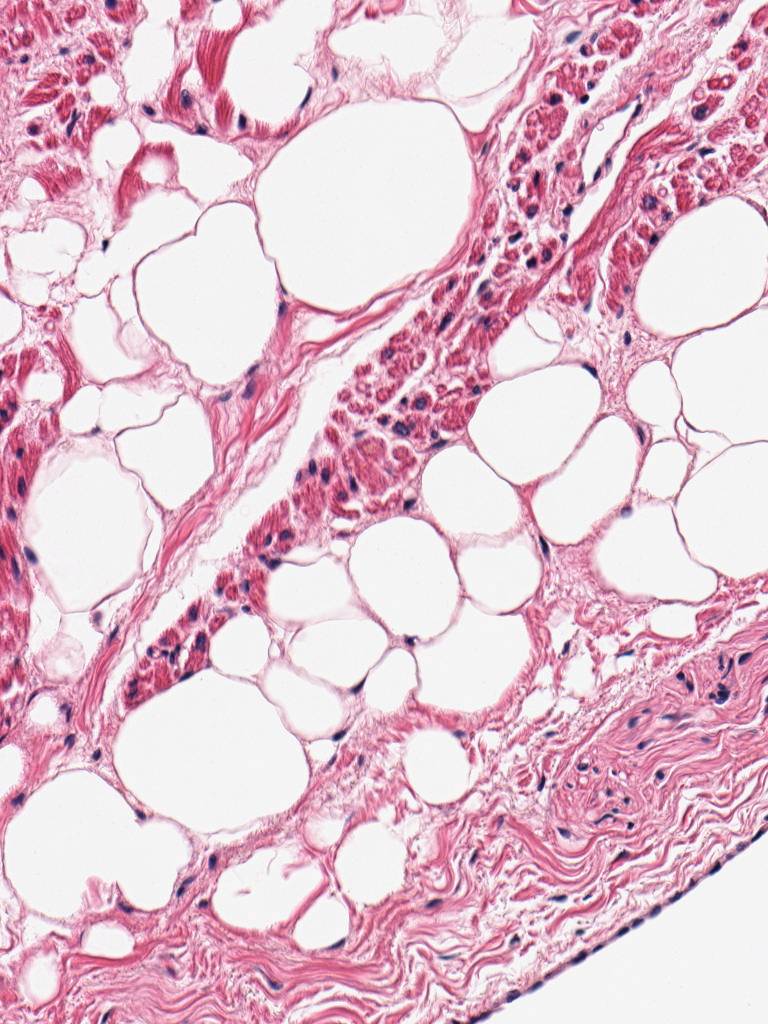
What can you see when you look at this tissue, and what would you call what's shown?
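Start with the fat cells: they vary from small to large, and their nuclei are flattened against the cell rims. A central band of red muscle fibres runs from lower left to upper right, many cut across as small rounded red profiles. This is atrial appendage of the heart.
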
